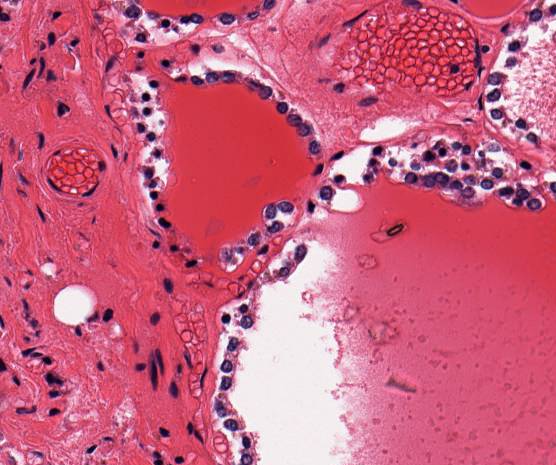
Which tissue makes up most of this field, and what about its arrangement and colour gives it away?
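Shown here is thyroid follicle. Large spaces in the centre and right are lined by one layer of cuboidal epithelial cells with round dark nuclei. The central space is filled with homogeneous deep red material.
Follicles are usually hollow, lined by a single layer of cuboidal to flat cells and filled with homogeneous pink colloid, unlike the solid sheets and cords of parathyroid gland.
A small round vessel full of red blood cells sits in the stroma at left middle.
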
